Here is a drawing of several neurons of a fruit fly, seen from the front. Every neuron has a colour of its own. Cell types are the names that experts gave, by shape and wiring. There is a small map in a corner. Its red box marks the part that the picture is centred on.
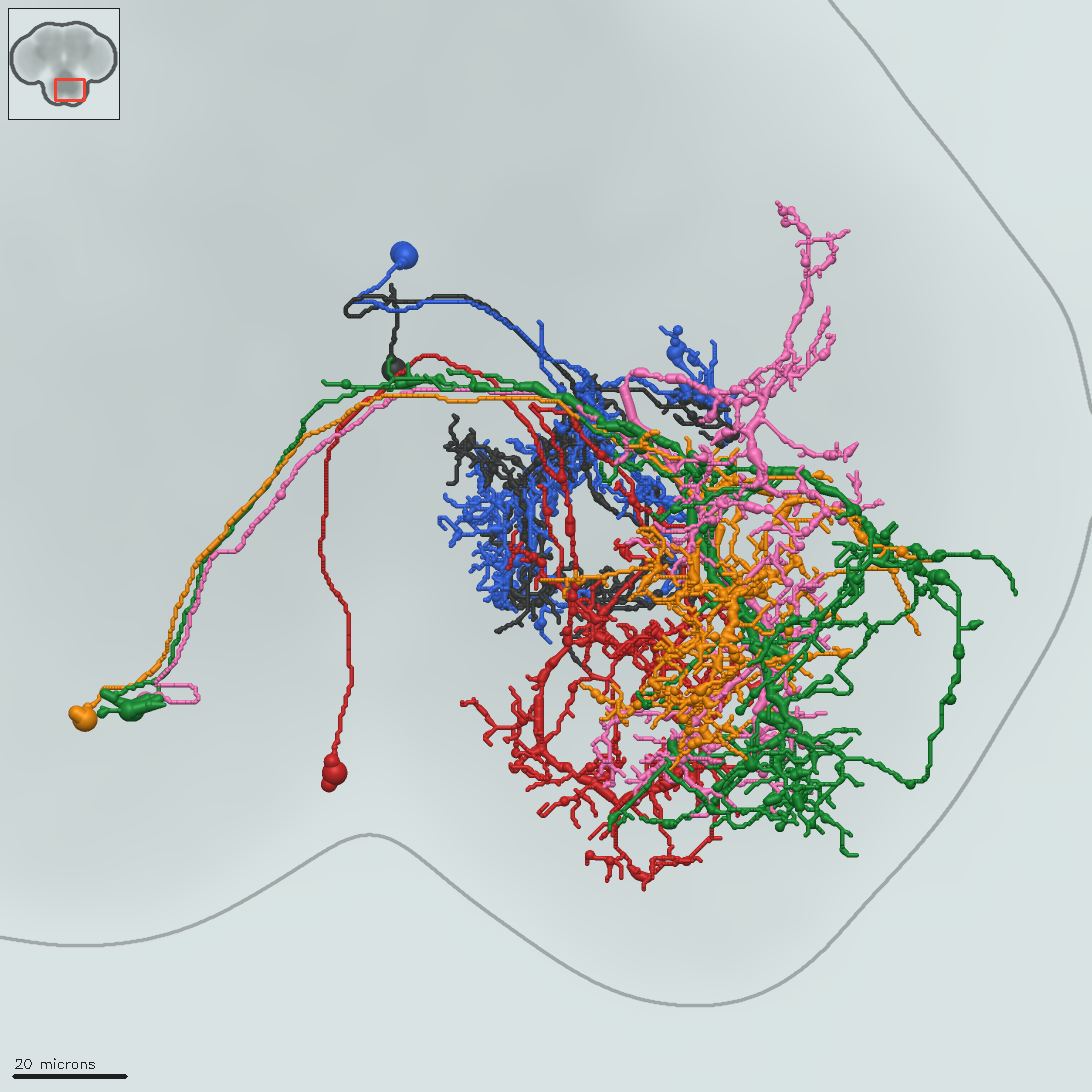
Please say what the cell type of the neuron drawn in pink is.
IN12B043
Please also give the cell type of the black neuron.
IN12B049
